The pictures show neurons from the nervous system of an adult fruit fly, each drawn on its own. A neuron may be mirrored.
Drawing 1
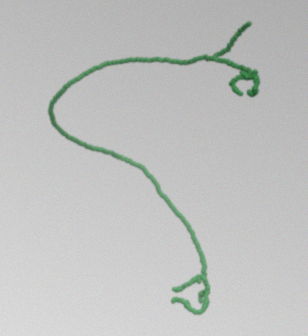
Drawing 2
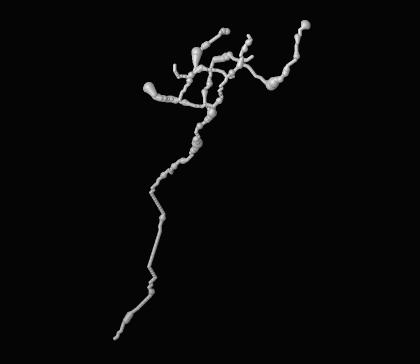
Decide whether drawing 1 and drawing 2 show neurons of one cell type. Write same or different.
different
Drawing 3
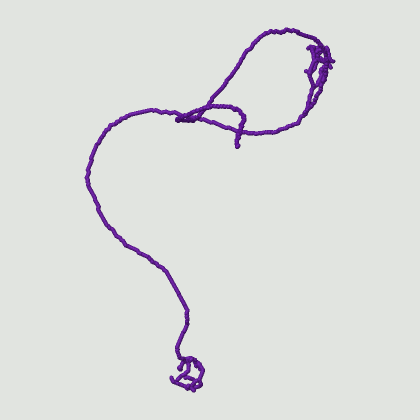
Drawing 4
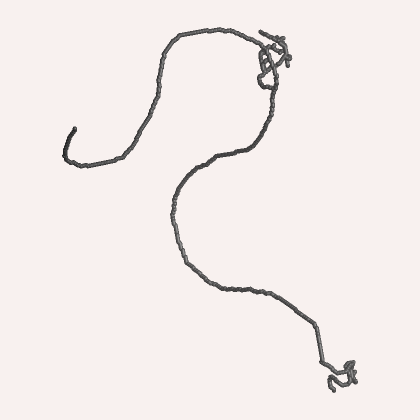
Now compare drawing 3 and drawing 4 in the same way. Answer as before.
same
